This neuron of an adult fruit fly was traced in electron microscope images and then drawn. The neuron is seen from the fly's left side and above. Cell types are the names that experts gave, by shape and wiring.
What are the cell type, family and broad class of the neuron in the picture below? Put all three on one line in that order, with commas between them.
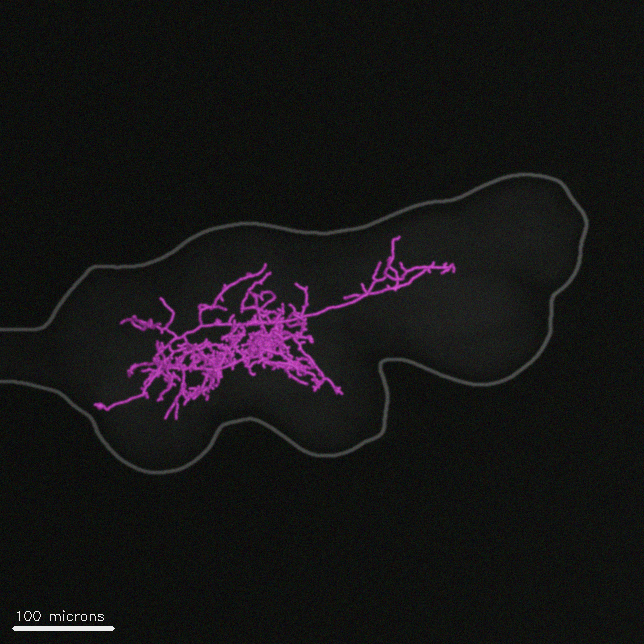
IN07B016, hemilineage 07B, nerve-cord intrinsic neuron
